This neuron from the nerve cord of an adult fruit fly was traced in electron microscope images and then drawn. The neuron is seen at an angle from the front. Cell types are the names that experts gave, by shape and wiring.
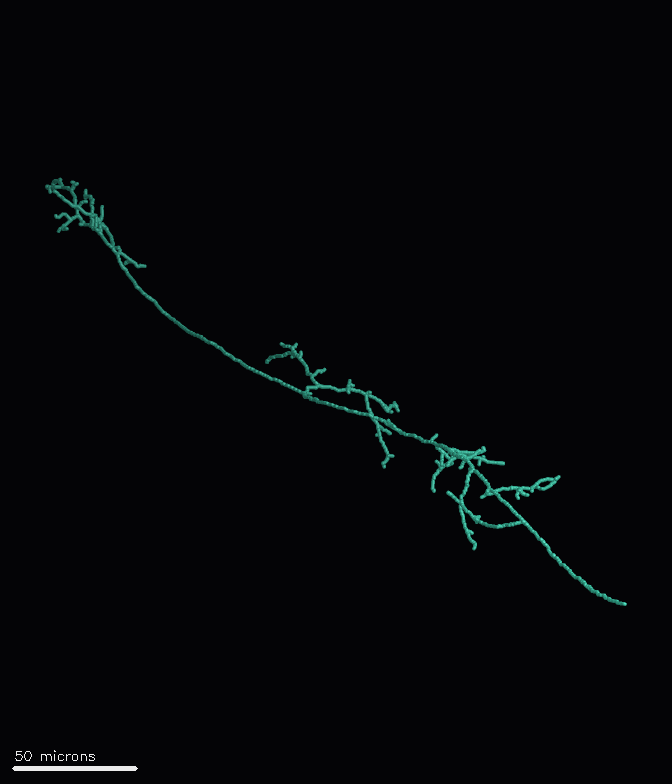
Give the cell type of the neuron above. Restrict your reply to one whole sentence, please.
With respect to cell type, this neuron is DNbe007.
